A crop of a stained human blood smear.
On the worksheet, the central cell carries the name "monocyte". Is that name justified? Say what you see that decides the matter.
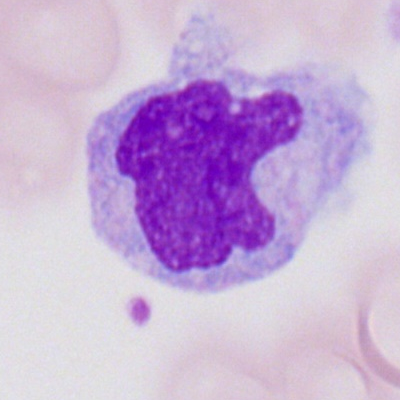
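The name monocyte suits this cell. Its nucleus is irregular and folded, with a deep notch in its right side.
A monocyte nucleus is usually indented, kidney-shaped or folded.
The cytoplasm is abundant, a wide pale grey-blue rim, which speaks for monocyte and against lymphocyte.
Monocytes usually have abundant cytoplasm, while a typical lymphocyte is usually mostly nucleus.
The cytoplasm has a faint, fine dusty texture without distinct coarse granules.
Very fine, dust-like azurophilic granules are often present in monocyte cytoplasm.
The outline is irregular, with a pale blue projection rising from the top edge.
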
